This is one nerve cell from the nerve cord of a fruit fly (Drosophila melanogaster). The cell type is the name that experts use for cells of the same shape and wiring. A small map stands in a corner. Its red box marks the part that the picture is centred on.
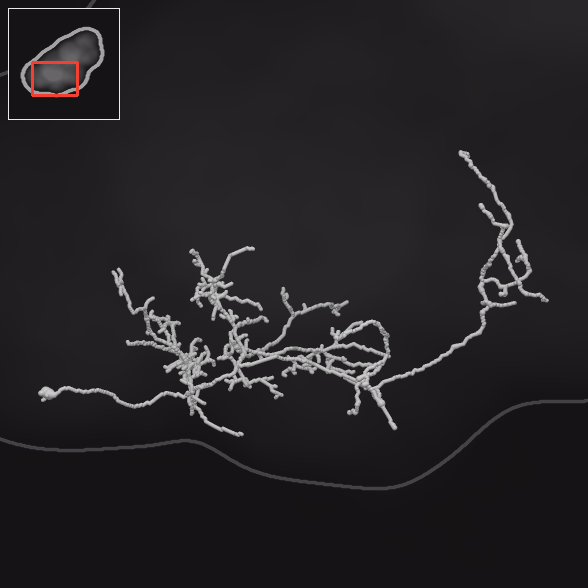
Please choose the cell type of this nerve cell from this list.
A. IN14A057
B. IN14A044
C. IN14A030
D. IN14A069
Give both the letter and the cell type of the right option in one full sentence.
By cell type, the nerve cell is classed as IN14A030, which is option C.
